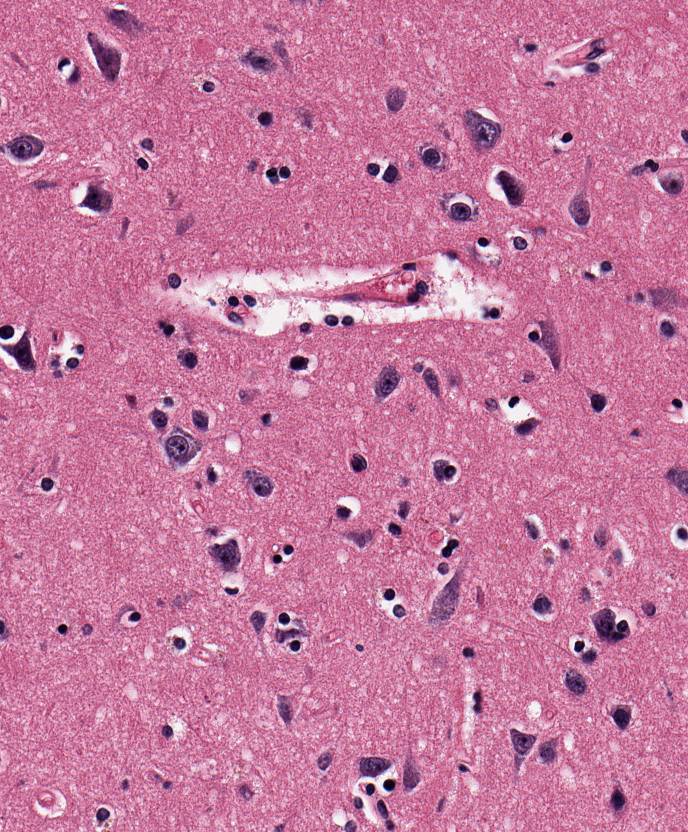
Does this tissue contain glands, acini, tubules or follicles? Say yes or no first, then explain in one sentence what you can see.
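No. No epithelium, glands or fat cells are present anywhere in the field.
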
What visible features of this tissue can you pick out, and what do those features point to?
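Background: finely fibrillary pink neuropil, cells scattered singly, not in units. Vessels: one elongated vessel crosses the upper middle horizontally within a pale clear space. Cells: large neurons with angular, triangular bodies and purple-pink cytoplasm lie throughout; some, like one at left middle, show a pale vesicular nucleus and dark nucleolus. This is cerebral cortex.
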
